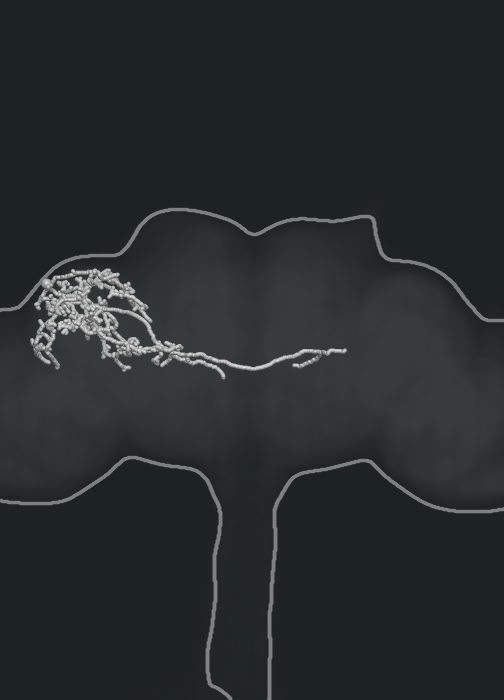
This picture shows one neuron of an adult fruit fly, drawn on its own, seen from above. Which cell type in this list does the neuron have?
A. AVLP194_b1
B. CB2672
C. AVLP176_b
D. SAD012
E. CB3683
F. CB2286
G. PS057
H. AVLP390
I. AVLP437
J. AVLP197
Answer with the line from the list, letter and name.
C. AVLP176_b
